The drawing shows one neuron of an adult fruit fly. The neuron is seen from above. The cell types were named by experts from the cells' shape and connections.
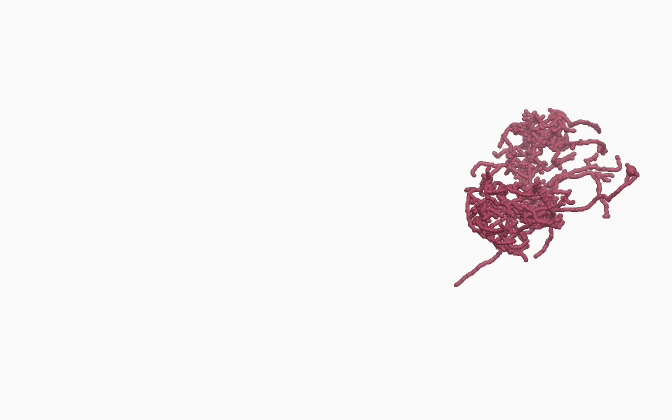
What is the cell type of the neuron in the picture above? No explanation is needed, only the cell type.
AVLP024_a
